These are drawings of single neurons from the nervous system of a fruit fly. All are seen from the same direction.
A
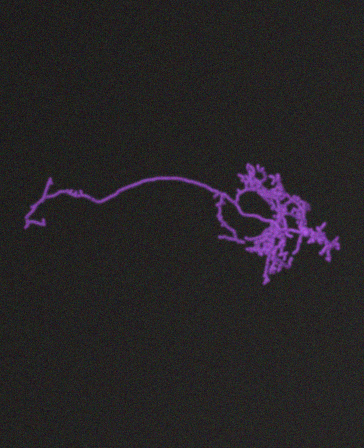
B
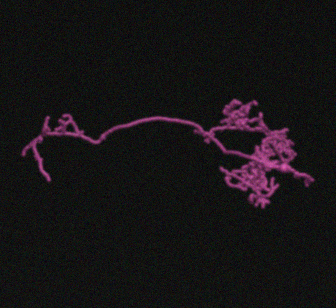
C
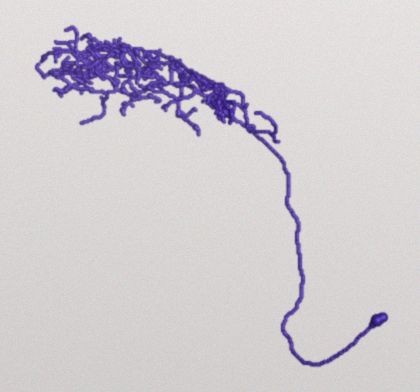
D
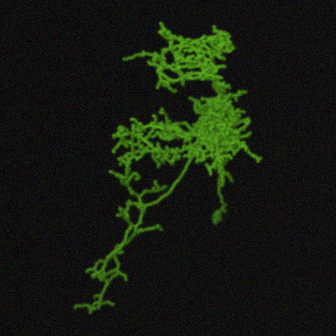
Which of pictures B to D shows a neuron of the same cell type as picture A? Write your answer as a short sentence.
Picture B is of the same cell type.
